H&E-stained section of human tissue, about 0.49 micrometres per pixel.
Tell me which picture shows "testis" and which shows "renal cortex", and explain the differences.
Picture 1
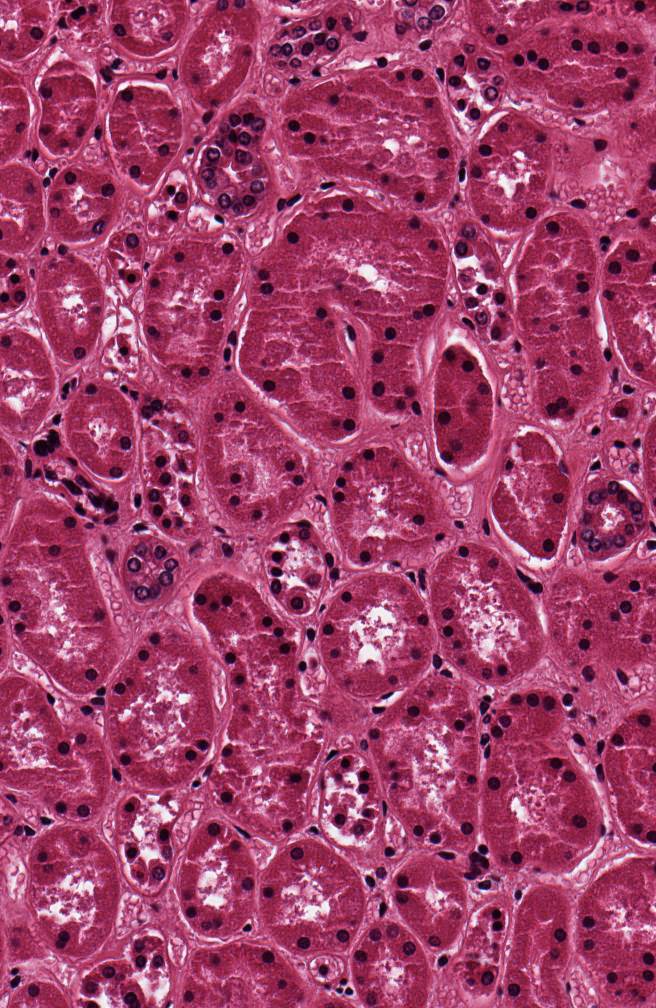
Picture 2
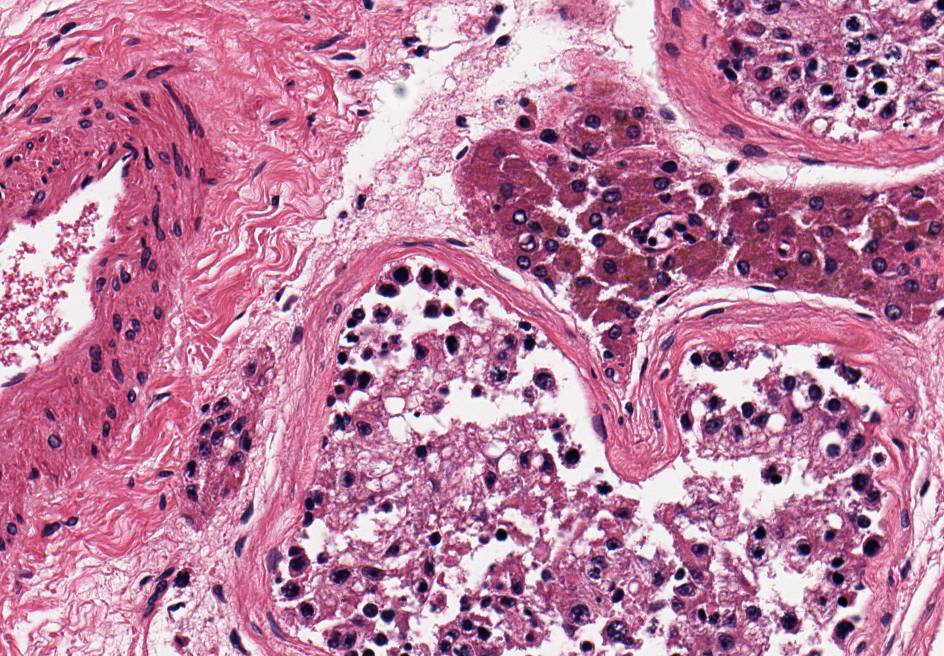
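Renal cortex: picture 1; testis: picture 2. Picture 1 is filled with closely packed tubules, cut mostly in round to oval cross section, with very little tissue between them. Most are lined by a single layer of large cuboidal cells with abundant, deeply eosinophilic, granular cytoplasm and round, dark, widely spaced nuclei, few per cross section, around narrow, irregular lumens with a ragged, fluffy surface. The tubules of picture 2 hold loosely packed, separated rounded cells with dark round nuclei and pale, partly vacuolated cytoplasm. Between tubules at the upper centre-right lies a cluster of polygonal cells with abundant deep-pink cytoplasm and round central nuclei; the left part is dense wavy collagen with scattered elongated spindle nuclei.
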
